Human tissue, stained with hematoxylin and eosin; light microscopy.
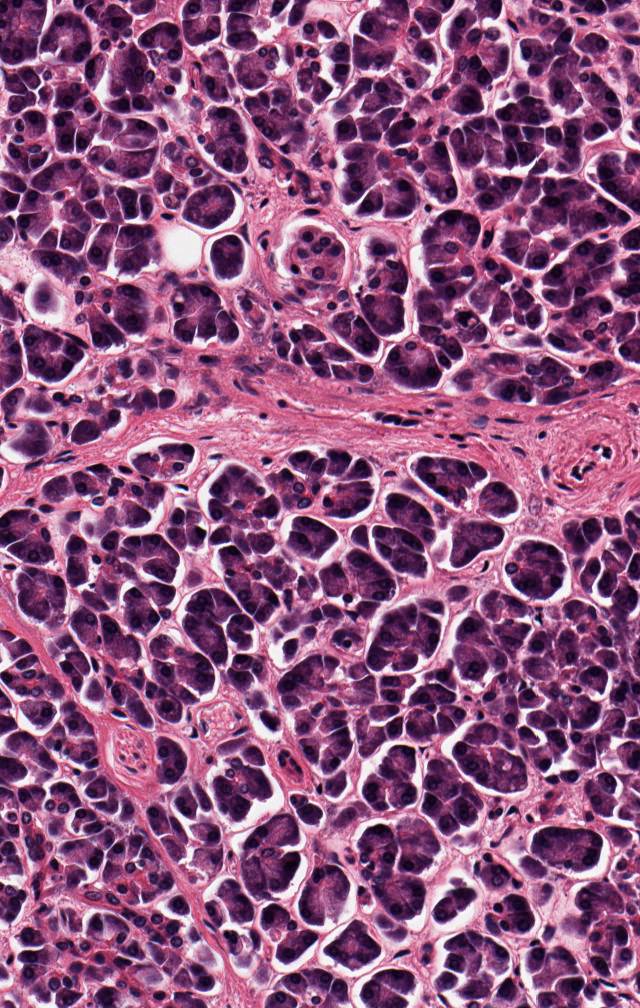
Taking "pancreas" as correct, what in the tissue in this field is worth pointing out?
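Within the lobules, this pancreas tissue consists of closely packed small rounded clusters of cells resembling acini, without large lumina.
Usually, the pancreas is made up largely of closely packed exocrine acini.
The close packing of these acinus-like clusters agrees with that, as does the very little stroma between them inside the lobules. The cells of the clusters have deeply purple, basophilic cytoplasm, and each has one small, round, dark nucleus.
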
